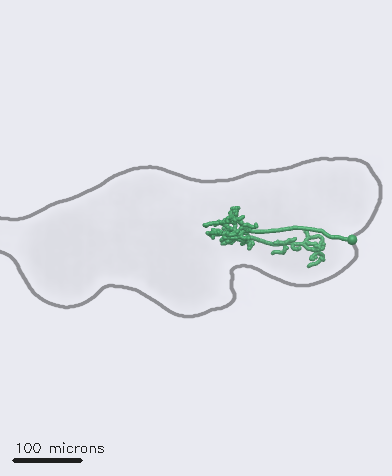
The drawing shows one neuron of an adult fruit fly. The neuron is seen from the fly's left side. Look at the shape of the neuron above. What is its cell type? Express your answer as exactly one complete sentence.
The cell type of this neuron is IN12B068_a.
